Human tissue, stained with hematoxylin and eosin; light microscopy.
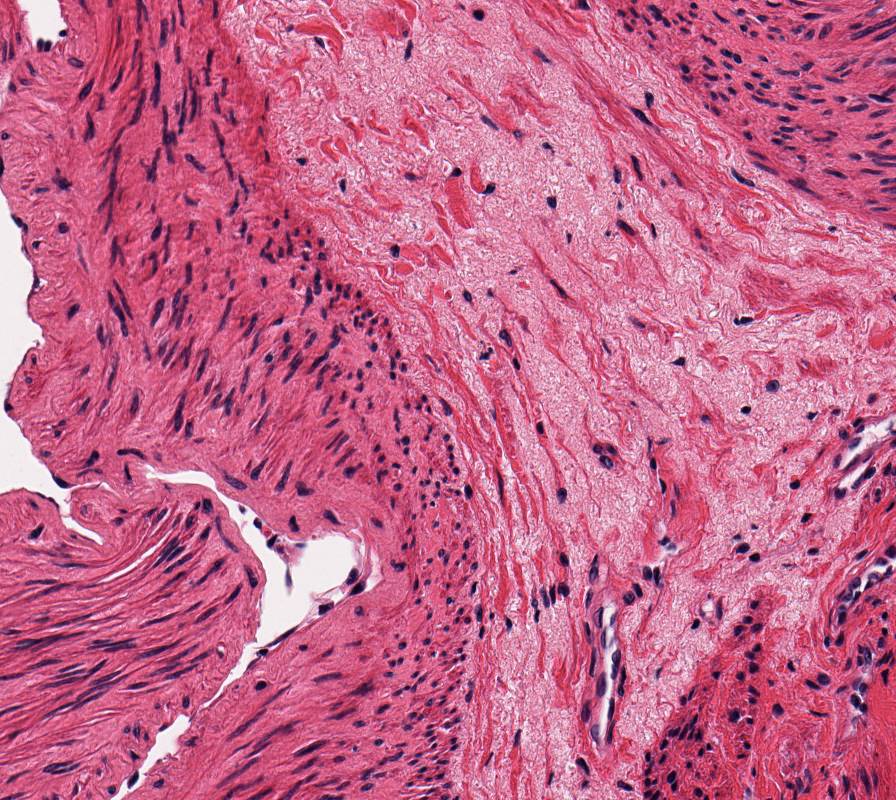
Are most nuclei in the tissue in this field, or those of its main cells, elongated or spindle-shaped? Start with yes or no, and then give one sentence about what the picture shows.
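Yes. The muscle cells are spindle-shaped with pink cytoplasm and elongated, blunt-ended nuclei.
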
